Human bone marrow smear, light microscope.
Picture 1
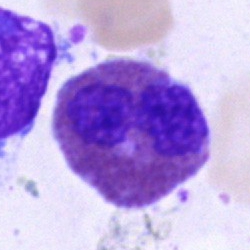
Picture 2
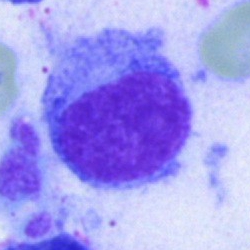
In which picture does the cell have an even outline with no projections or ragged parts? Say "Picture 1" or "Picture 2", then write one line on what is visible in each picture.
Picture 1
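What picture 1 shows: The cell has a smooth, roughly round outline.
What picture 2 shows: The cell outline is irregular, with ragged, frayed edges along the top.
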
